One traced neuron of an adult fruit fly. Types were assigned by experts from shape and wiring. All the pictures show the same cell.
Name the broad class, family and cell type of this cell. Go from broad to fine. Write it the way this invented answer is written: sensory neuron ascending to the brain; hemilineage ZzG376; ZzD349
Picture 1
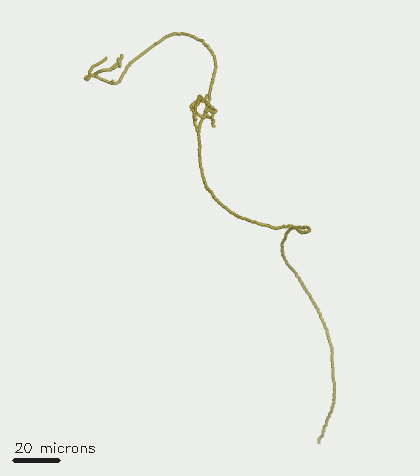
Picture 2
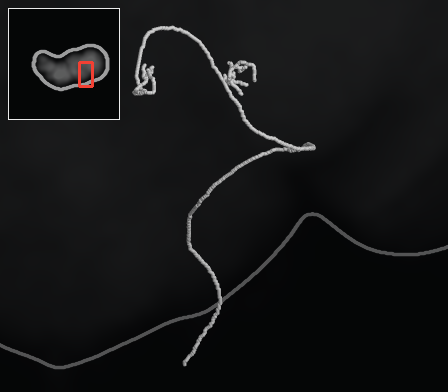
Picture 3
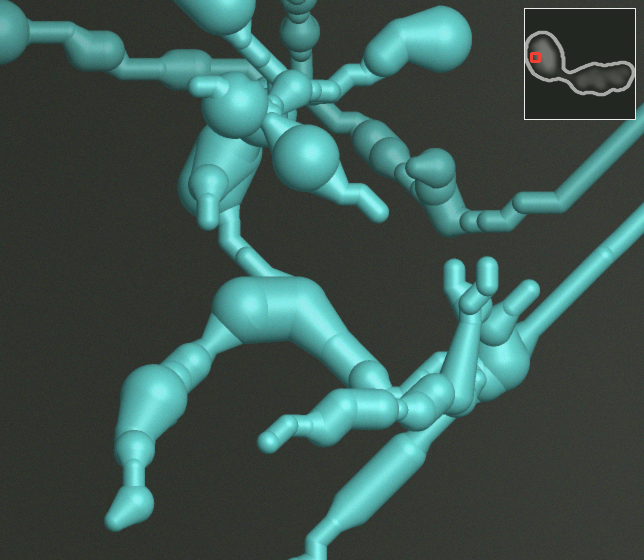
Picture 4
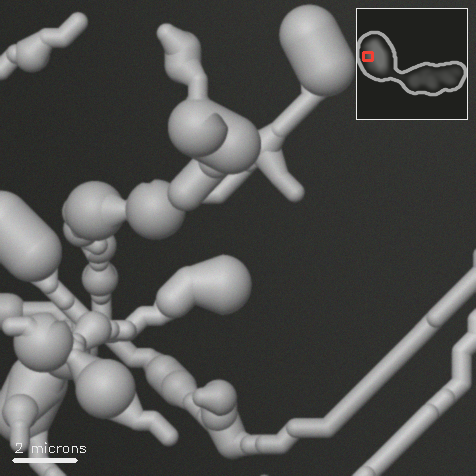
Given: sensory neuron entering the brain; class olfactory; ORN_VM7d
